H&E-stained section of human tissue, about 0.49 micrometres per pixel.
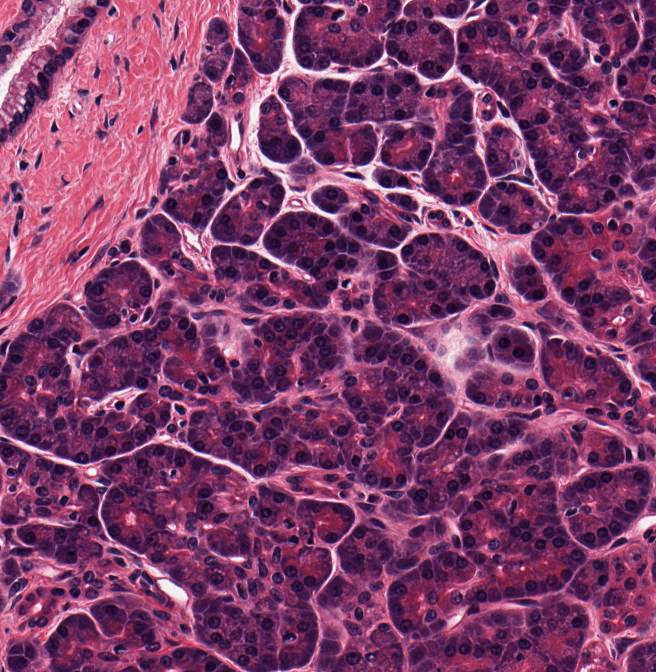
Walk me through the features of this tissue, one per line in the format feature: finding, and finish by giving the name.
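Acinus: rounded cluster of pyramidal cells around a tiny central lumen
Nuclei: round, at the cell base, away from the lumen
Cytoplasm: pink toward the lumen, deep purple toward the base
Duct: extreme upper left corner, single layer of columnar epithelium
Name: pancreas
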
